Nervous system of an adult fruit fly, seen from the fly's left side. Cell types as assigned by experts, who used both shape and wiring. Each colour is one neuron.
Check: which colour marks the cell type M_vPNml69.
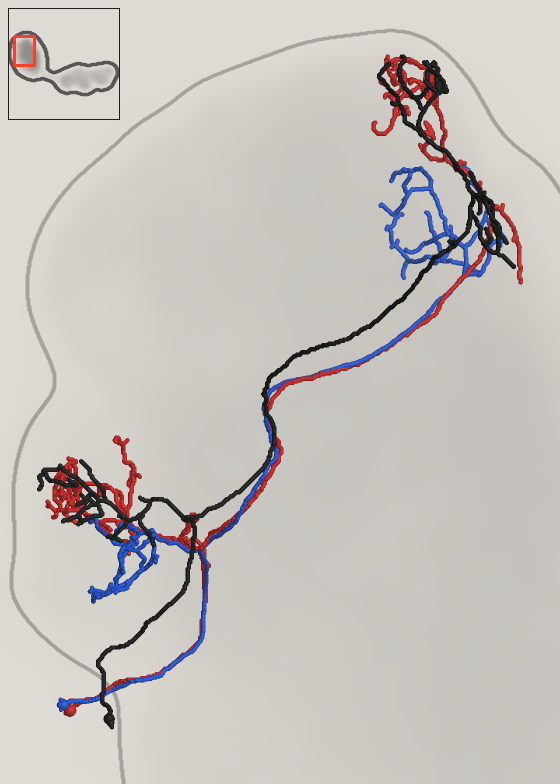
blue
